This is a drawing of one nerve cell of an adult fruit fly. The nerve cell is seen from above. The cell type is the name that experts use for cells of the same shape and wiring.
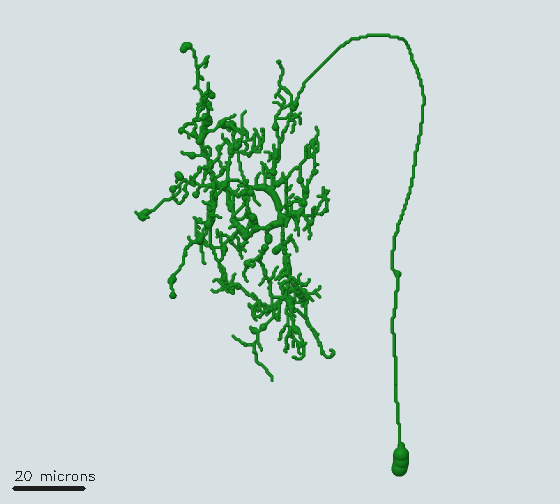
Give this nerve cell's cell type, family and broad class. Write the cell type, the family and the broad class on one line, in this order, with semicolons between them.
IN12B037_f; hemilineage 12B; nerve-cord intrinsic neuron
